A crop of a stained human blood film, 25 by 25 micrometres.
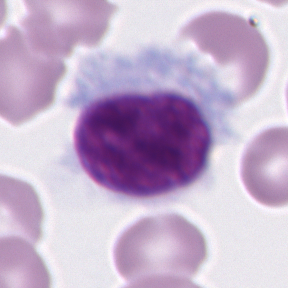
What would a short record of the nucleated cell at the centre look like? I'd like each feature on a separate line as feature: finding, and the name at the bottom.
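Cytoplasm edge: ragged along the top, with many fine hair-like projections, as far as I can see
Cytoplasm colour: pale grey-blue
Chromatin: dark purple, mottled and streaky
Nuclear outline: smooth, I find no notches or lobes
Nuclear shape: oval
Nuclear size: about 12 by 9 micrometres
Name: so, a hairy cell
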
